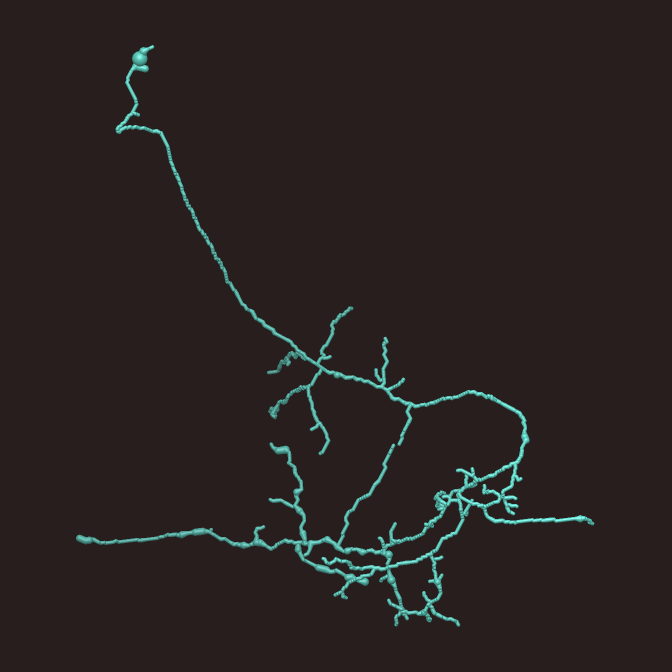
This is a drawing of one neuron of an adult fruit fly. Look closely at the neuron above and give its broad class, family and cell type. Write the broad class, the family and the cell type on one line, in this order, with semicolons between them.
central-brain intrinsic neuron; hemilineage MX3; CB2389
